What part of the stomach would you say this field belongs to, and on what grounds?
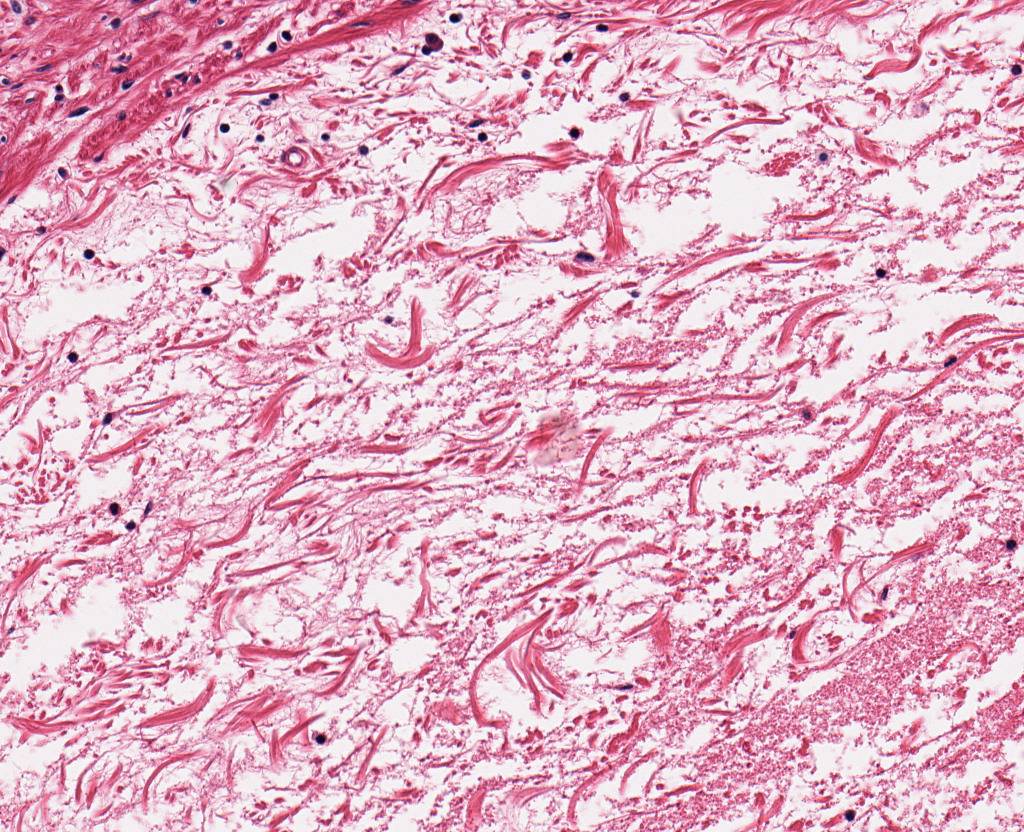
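I'd call this loose connective tissue. Most of the field is separate wavy collagen fibres, bright pink and often in short curved bundles, with wide pale empty spaces between them.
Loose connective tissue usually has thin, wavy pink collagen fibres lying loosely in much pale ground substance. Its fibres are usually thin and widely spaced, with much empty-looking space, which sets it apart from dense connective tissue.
I also notice a more compact, deeper pink band with more nuclei crossing the upper left corner, and finely granular pink material filling the lower right spaces.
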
